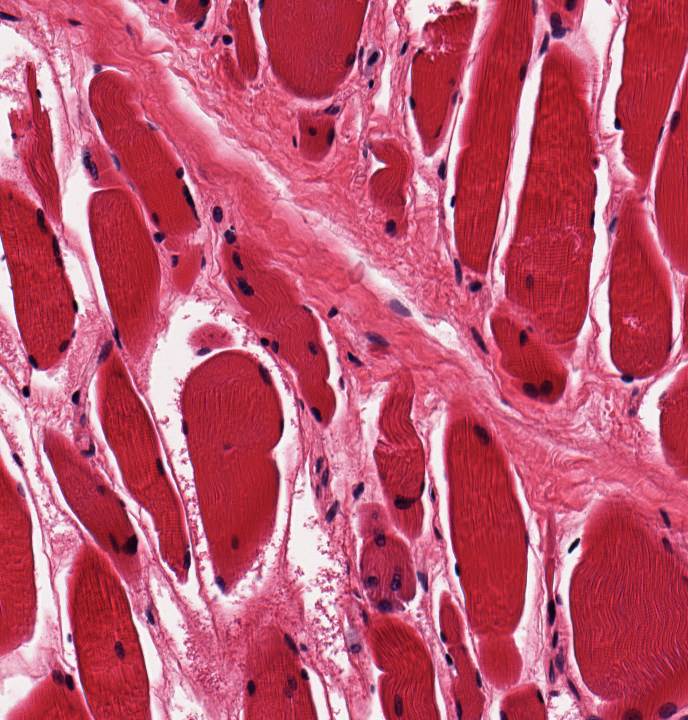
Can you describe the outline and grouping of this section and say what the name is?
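Fine transverse cross-striations are visible within the muscle fibres. Their nuclei are small and dark and lie at the edges of the fibres. The fibre cytoplasm stains a deep red with eosin. Between the fibres, the connective tissue holds scattered small, dark, elongated nuclei. This is skeletal muscle.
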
